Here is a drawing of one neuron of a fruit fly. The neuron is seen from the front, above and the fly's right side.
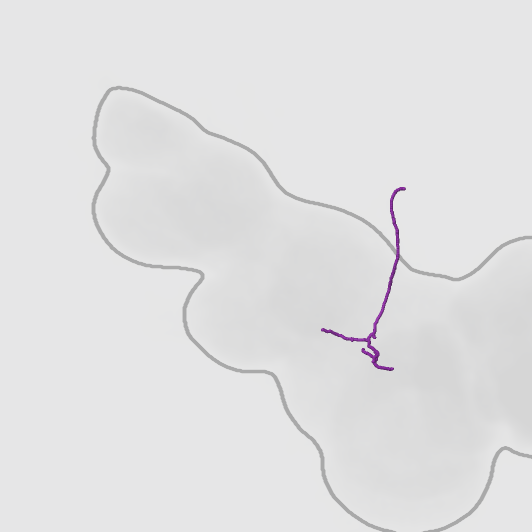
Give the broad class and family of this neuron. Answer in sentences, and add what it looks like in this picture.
Its broad class is sensory neuron entering the nerve cord. Its family is called class mechanosensory tactile. The drawing shows no cell body. In this view it is taller than it is wide.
